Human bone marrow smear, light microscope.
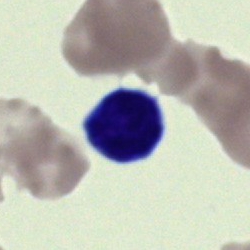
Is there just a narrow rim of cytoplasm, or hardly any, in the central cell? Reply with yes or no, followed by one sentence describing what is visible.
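Yes. The nucleus fills almost the whole cell, with no clear rim of cytoplasm visible.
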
